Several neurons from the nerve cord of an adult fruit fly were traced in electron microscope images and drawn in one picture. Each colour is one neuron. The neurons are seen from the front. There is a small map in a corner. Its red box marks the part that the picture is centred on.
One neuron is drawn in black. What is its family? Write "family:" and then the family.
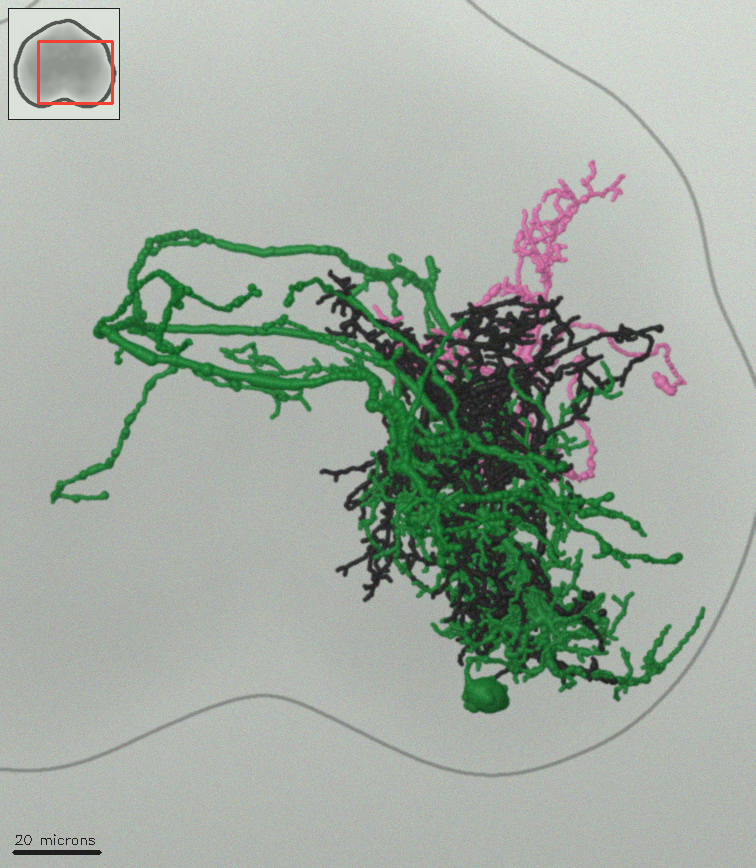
family: hemilineage 21A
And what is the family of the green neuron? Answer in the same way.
family: hemilineage 07B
